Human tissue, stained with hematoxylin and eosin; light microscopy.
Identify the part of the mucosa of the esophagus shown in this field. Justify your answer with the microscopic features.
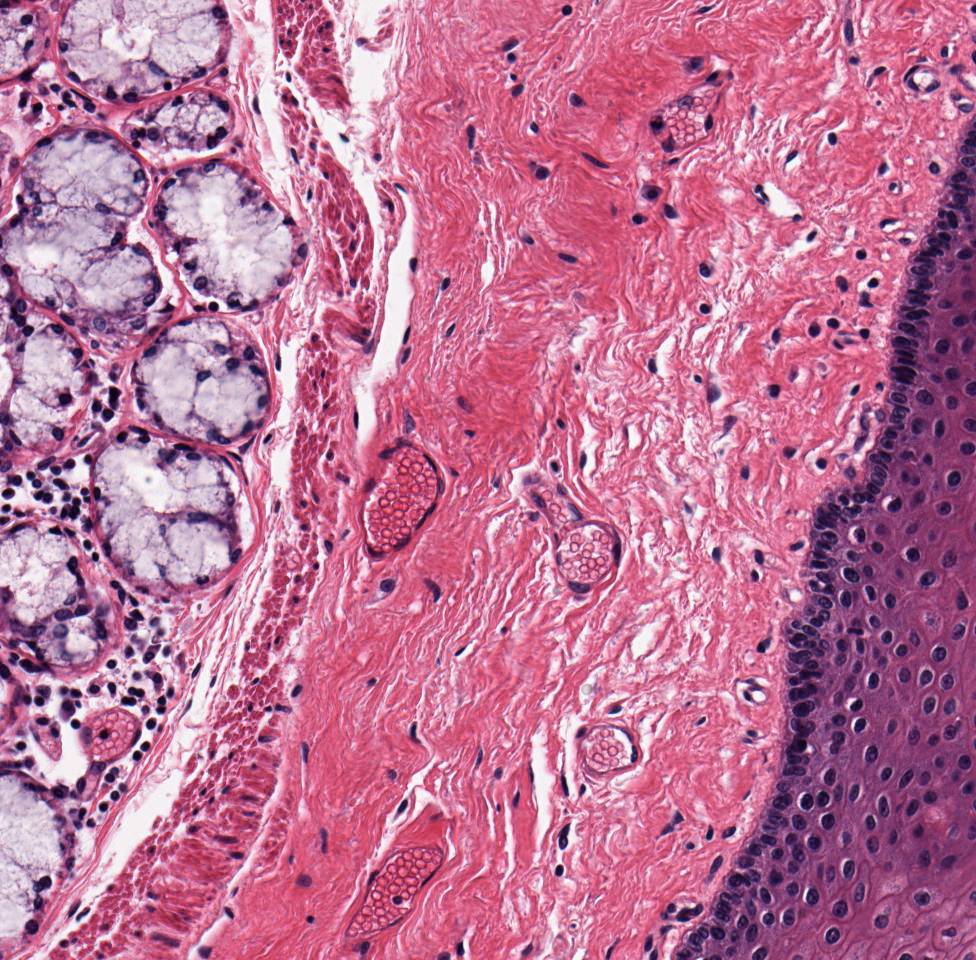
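This one's loose connective tissue. Mucous glands are on the left, stroma in the middle, and stratified squamous epithelium along the right edge, its crowded, darker basal cells lined up against the stroma.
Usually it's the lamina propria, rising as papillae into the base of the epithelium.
The central stroma here is dense, wavy pink collagen with sparse spindle-shaped nuclei, and the acini have pale, bubbly, grey-lavender cytoplasm with nuclei flattened against the base.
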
